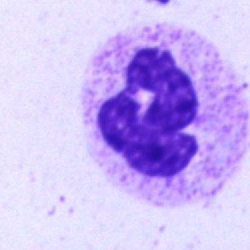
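Segmented neutrophil, the central cell in a stained bone marrow smear. Its lobed nucleus curls around a small pale gap near its centre, and the chromatin looks dark purple and densely clumped. Plenty of pale pinkish-lilac cytoplasm, with fine pink-purple granules scattered throughout.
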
